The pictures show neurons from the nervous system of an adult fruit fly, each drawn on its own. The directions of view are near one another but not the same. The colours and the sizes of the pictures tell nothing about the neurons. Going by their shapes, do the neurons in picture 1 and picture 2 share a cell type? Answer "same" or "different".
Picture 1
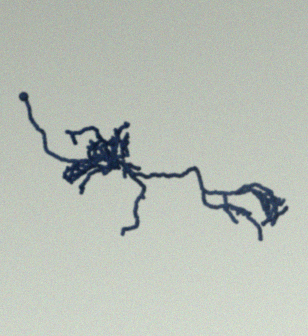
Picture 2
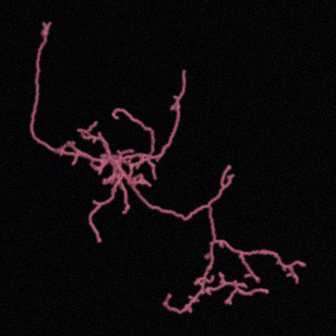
same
